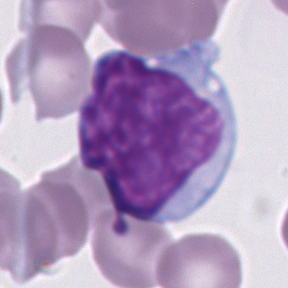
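Myeloblast in the middle of the field, checked feature by feature. First, the nucleus has an irregular outline, notched and folded along its left side, and fills about 70% of the cell's area. Next, the cytoplasm is pale blue and forms a crescent mainly on the right, while on the left the nucleus reaches the cell edge. Last, a small round knob hangs from the lower edge of the cell on a thin stalk.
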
